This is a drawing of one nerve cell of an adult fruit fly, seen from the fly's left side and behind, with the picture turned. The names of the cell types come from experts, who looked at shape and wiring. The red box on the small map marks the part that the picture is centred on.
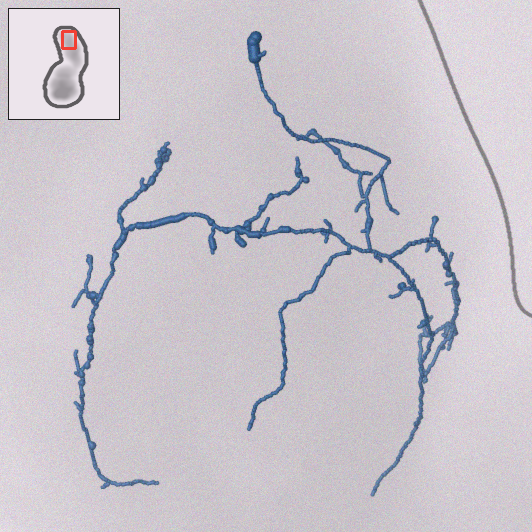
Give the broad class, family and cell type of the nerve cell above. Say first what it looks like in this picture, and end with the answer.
The cell body can be seen at the top of the picture. The picture shows dozens of branch ends. Its broad class is nerve-cord intrinsic neuron. The family is hemilineage 13A. The cell type is IN13A059.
